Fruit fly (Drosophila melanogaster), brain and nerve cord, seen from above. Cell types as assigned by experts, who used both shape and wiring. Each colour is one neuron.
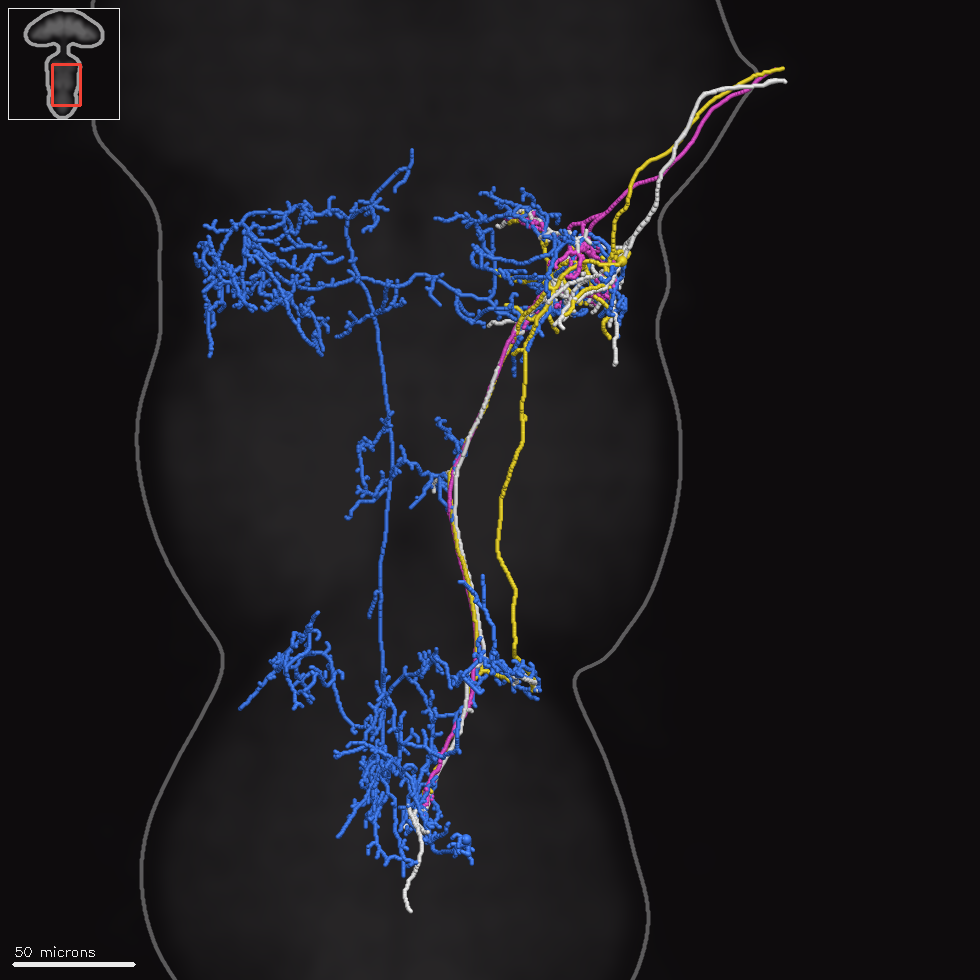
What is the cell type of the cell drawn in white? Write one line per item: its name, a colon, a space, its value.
cell type: SNpp31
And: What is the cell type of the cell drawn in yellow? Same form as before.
cell type: SNpp33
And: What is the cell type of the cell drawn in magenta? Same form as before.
cell type: SNpp32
